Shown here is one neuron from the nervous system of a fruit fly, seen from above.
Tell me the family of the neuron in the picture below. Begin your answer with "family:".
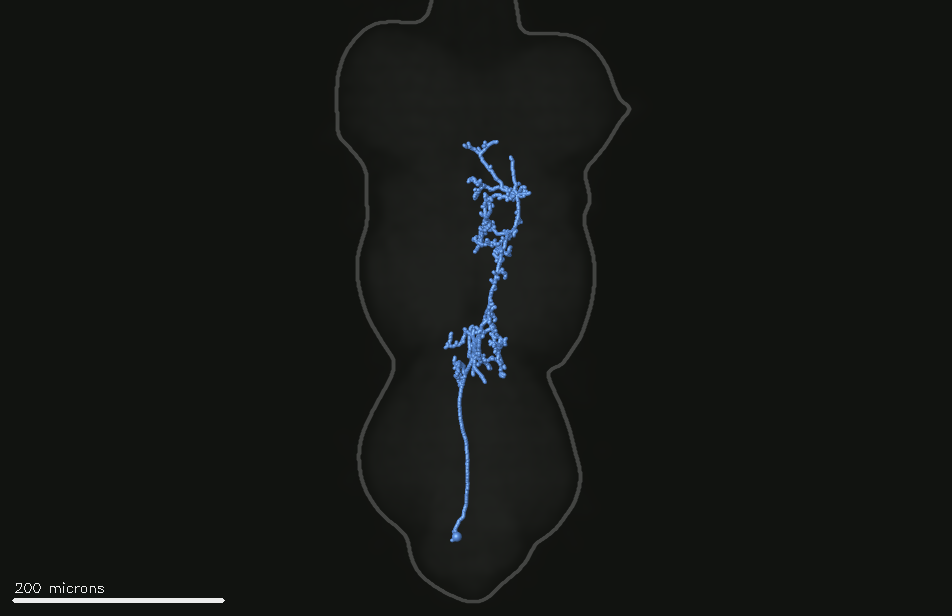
family: hemilineage 06B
